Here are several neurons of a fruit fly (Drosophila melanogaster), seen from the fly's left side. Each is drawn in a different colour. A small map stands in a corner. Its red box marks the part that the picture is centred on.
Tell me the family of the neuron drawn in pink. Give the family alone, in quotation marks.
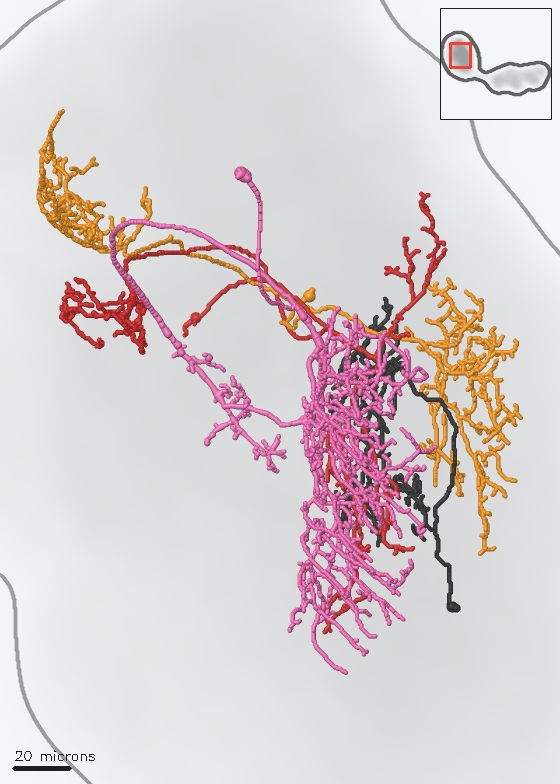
"hemilineage VPNl&d1_medial"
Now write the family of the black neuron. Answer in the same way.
"Li"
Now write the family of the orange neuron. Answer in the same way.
"hemilineage VPNd2"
